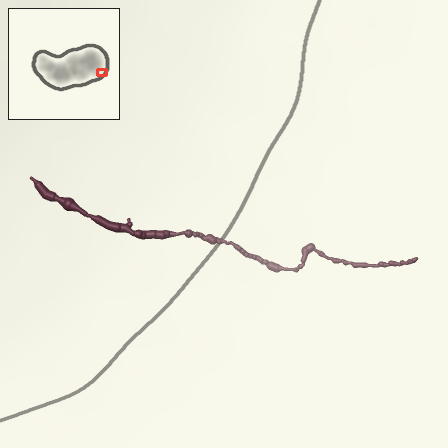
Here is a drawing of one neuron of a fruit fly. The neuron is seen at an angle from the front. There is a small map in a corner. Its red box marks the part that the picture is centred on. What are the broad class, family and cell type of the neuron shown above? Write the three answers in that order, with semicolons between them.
photoreceptor or other optic-lobe sensory neuron; class visual; R8p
